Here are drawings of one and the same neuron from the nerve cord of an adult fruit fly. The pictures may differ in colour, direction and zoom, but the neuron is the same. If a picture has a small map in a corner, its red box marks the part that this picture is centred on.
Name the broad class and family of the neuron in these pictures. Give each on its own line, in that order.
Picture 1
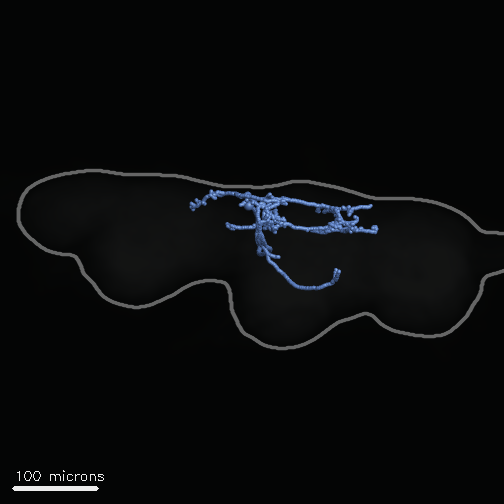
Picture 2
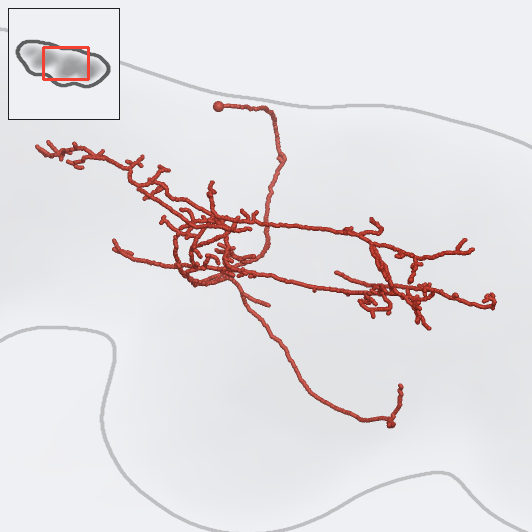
nerve-cord intrinsic neuron
hemilineage 19B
